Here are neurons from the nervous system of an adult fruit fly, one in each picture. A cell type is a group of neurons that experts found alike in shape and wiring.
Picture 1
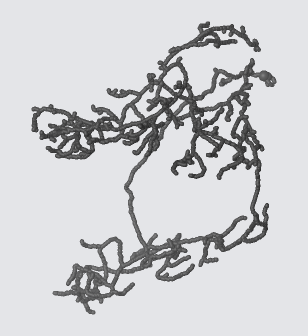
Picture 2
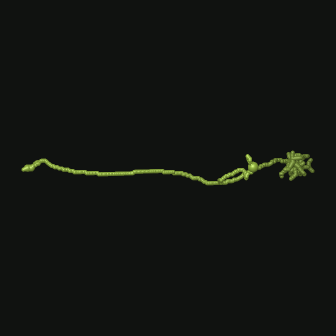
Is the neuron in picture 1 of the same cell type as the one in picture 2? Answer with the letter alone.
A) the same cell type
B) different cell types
B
